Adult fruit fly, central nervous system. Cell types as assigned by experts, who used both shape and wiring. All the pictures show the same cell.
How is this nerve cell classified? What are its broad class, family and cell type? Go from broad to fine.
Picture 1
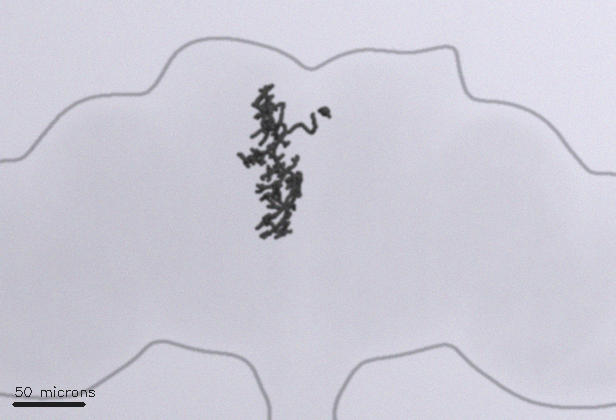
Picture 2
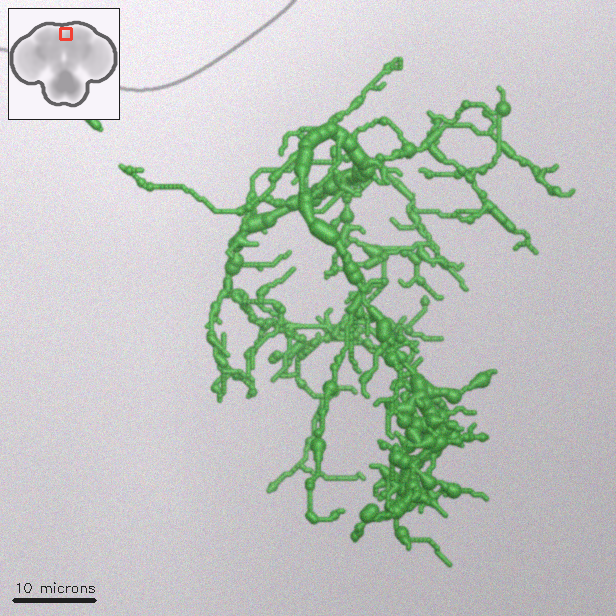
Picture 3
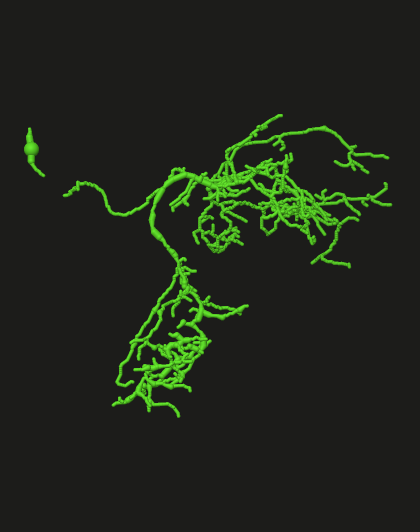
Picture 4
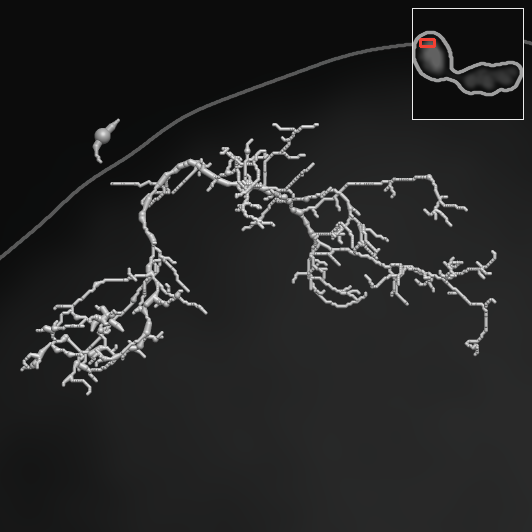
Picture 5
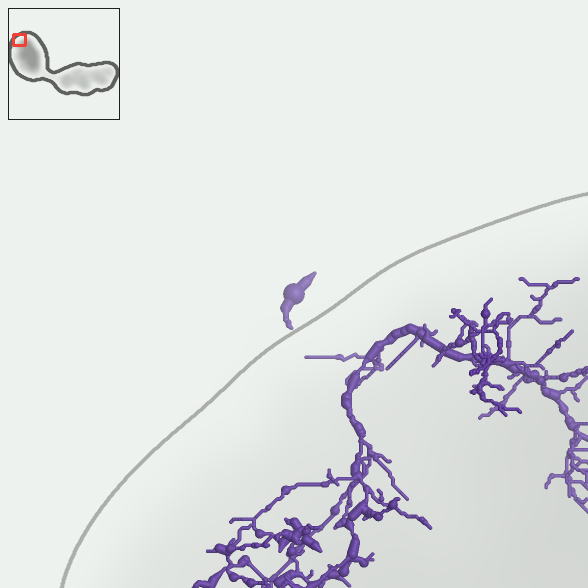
central-brain intrinsic neuron; hemilineage SMPad3; SMP120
